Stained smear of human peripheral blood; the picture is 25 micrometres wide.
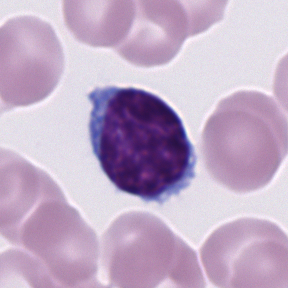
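Typical lymphocyte, middle of a stained human peripheral blood smear, light microscope. Cytoplasm mostly a crescent on the left side of the nucleus. No distinct nucleolus visible. Margin ragged with small irregular projections, most evident at lower right. No vacuoles in the cytoplasm.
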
